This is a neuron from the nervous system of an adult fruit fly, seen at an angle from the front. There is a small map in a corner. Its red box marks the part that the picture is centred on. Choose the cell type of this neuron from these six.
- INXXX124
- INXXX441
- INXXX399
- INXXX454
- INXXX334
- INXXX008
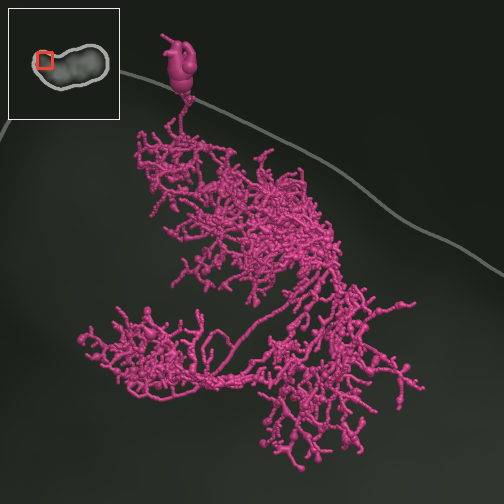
INXXX124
